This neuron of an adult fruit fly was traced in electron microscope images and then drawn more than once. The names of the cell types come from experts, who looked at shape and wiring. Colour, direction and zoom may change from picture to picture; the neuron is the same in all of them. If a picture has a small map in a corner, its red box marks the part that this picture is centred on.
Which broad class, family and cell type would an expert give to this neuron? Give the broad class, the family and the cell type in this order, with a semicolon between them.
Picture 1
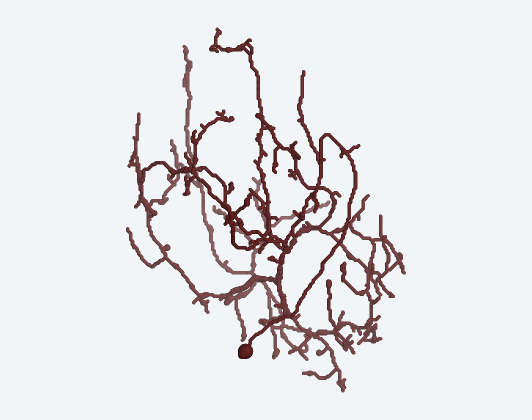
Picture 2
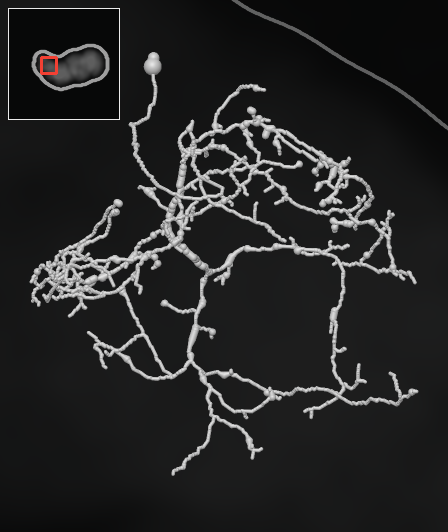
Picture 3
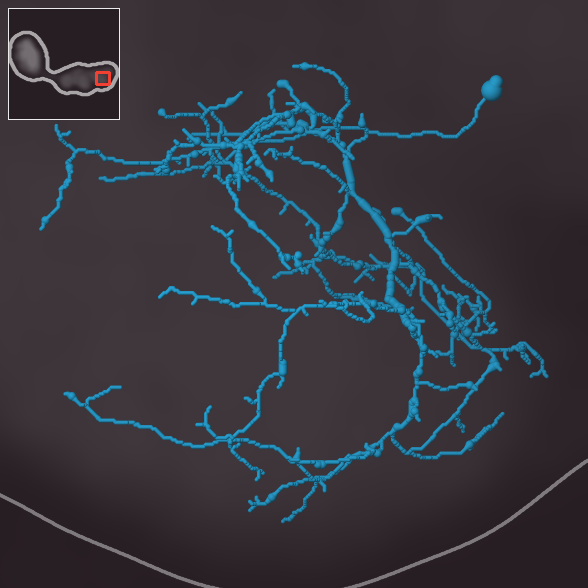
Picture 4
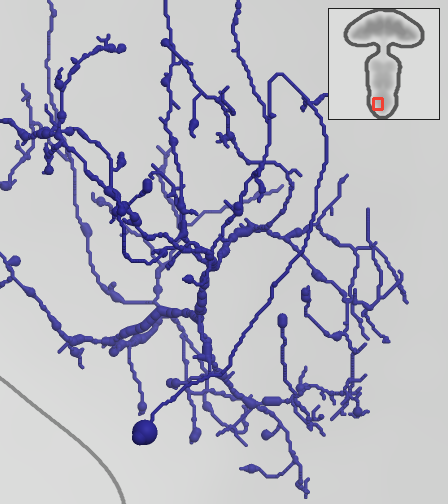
nerve-cord intrinsic neuron; hemilineage 03A; IN03A068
